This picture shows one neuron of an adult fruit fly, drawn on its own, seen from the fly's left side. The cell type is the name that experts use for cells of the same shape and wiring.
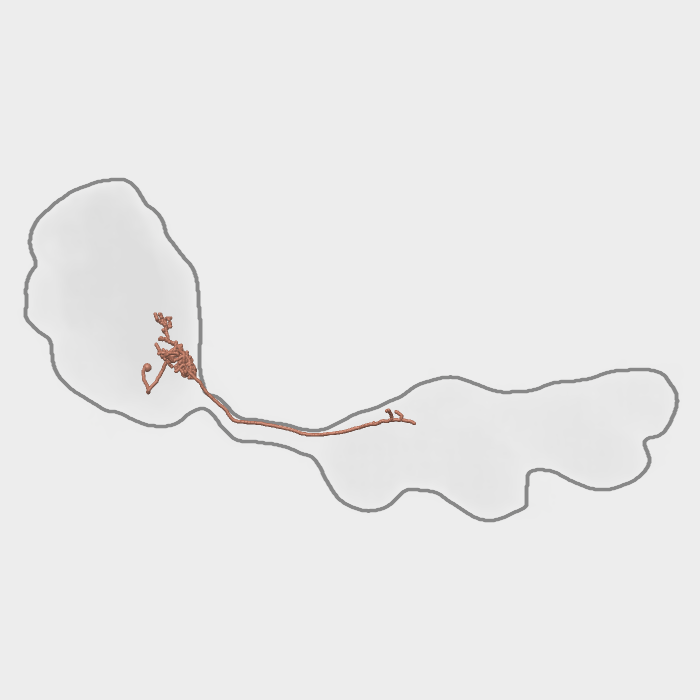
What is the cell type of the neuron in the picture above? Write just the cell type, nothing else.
DNge085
